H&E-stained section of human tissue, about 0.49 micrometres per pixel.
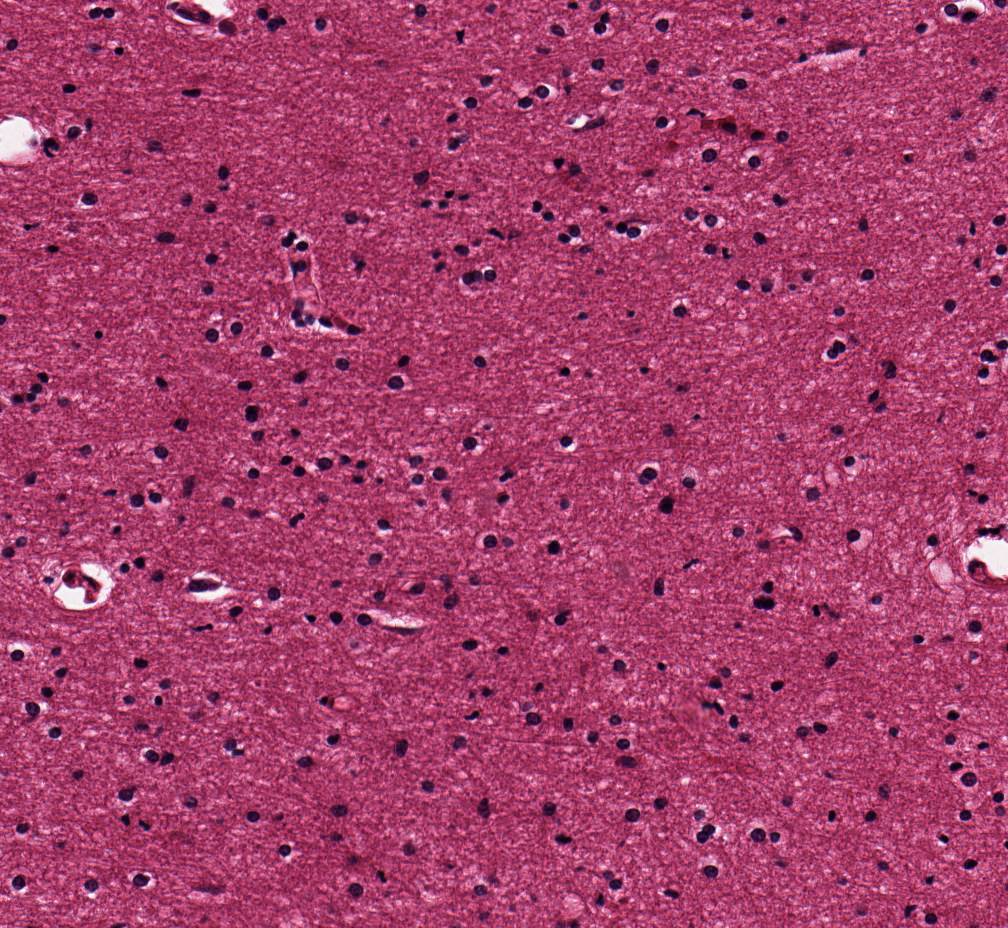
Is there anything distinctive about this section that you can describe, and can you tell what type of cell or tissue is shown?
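Fine, fibrillary pink neuropil throughout, small nuclei scattered fairly evenly, no grouping into units. Nuclei mostly small, round, darkly stained and of similar size. Small vessels in cross-section near left and right edges. No epithelium, glands or fat cells present. This is cerebral cortex.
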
